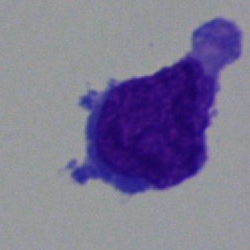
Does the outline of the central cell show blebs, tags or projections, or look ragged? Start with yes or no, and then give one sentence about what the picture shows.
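Yes. The cell outline is irregular, with a rounded knob jutting out toward the upper right.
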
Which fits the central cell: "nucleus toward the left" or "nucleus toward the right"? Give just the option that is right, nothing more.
Nucleus toward the right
